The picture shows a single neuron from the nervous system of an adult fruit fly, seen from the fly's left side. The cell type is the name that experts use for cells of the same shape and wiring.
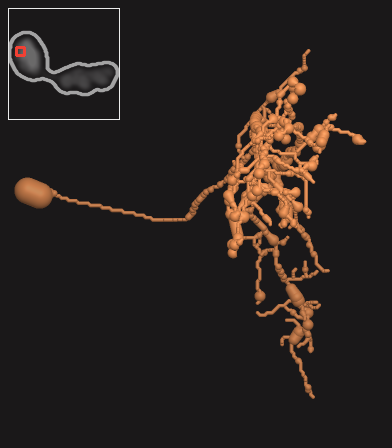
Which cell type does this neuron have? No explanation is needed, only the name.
ER3a_c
